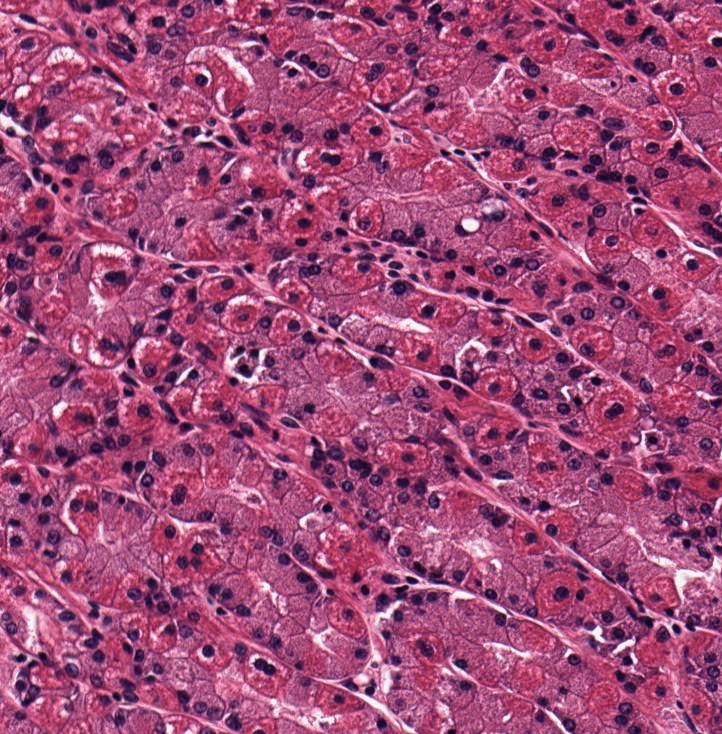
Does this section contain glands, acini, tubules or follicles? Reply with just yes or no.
Yes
